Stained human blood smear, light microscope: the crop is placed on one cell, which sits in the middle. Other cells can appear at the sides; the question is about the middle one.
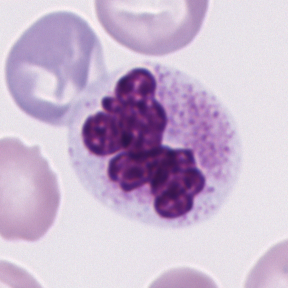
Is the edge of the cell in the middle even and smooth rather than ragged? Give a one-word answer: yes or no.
Yes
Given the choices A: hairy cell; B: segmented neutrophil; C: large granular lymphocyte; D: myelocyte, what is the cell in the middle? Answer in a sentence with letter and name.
Option B is correct in that the central cell is a segmented neutrophil.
